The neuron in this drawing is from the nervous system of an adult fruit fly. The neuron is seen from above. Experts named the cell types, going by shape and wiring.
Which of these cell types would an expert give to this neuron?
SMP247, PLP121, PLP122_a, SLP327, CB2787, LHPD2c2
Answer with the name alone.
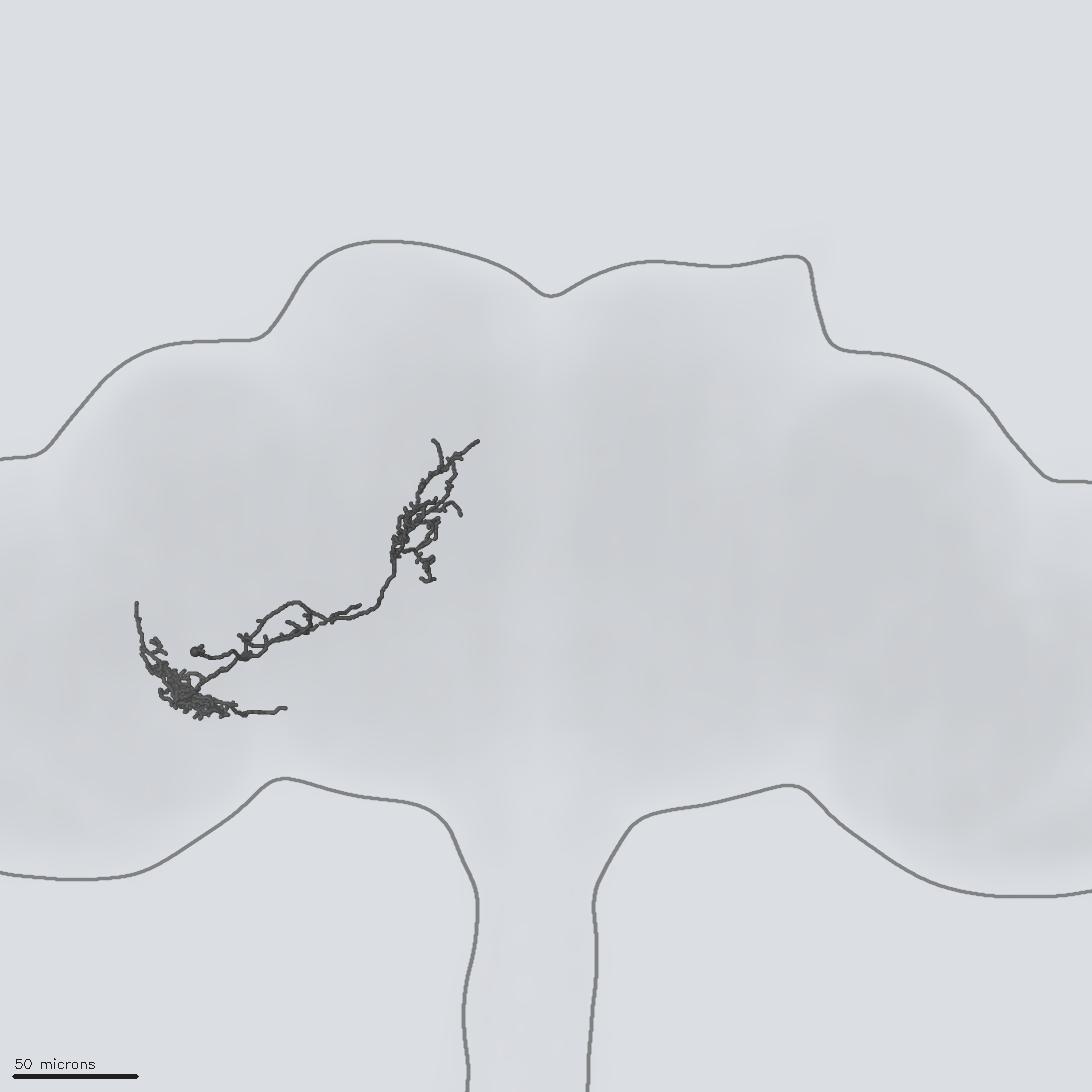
PLP121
